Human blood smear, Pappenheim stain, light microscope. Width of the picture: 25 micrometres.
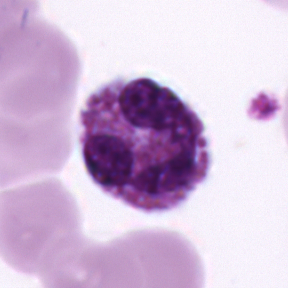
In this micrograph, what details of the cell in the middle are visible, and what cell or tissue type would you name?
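Dense, dark purple chromatin lies in coarse clumps, and no nucleoli are visible in the nuclear lobes. Coarse reddish-purple granules fill the cytoplasm right out to the cell edge, with no clear vacuoles among them. This cell is an eosinophil.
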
